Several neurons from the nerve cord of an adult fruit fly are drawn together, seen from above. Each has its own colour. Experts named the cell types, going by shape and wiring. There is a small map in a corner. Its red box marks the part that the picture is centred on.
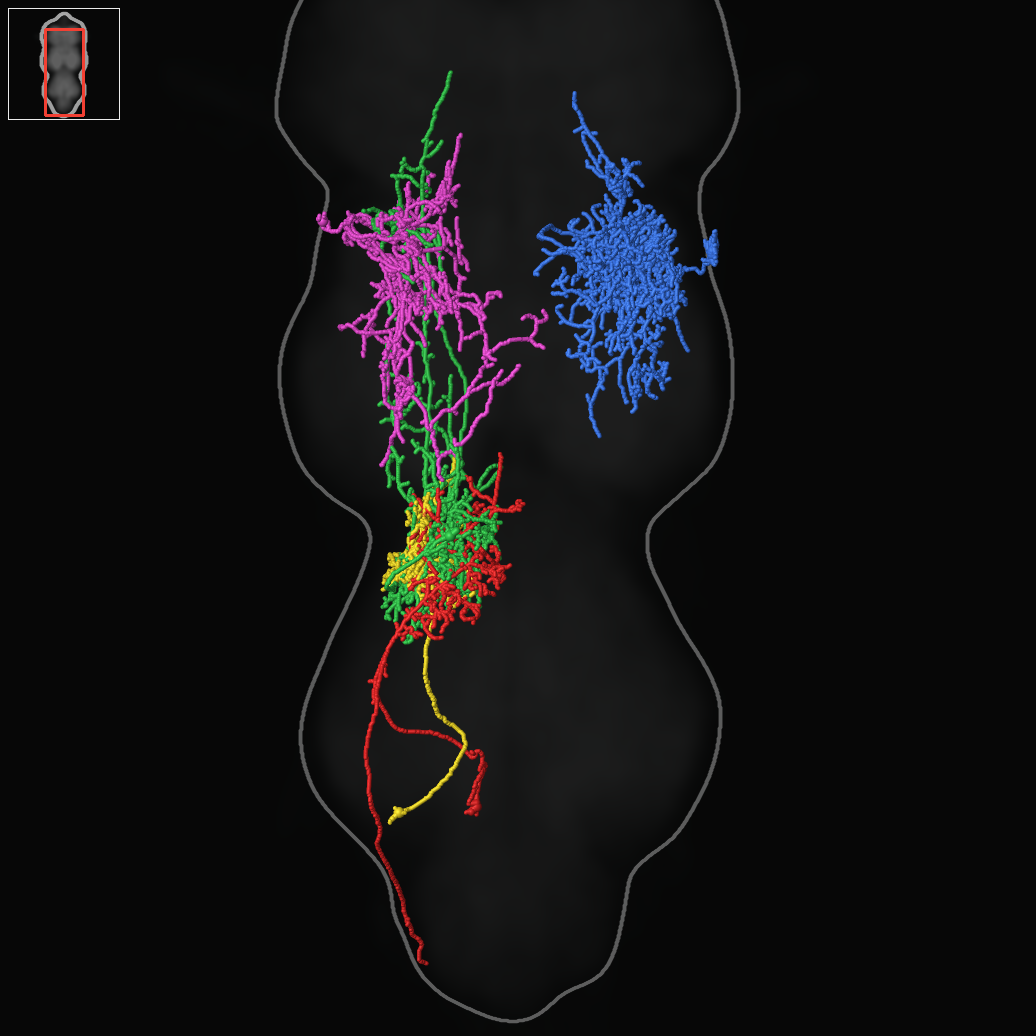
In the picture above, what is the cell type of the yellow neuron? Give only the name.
IN03B079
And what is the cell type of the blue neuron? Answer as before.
IN17B004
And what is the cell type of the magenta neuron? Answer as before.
IN17A060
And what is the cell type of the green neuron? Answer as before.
IN17A011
